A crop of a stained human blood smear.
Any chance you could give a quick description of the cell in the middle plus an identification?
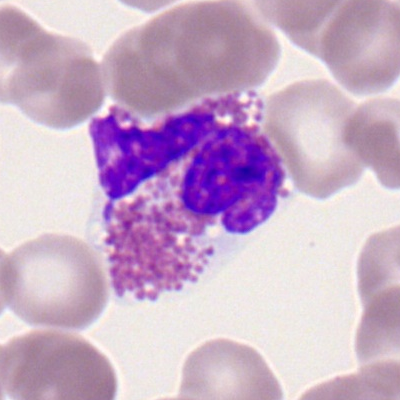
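The nucleus is divided into separate lobes rather than one mass, and no nucleoli are visible in it. Orange-pink granules pack the cytoplasm, which is pale and almost colourless between them. It is an eosinophil.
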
